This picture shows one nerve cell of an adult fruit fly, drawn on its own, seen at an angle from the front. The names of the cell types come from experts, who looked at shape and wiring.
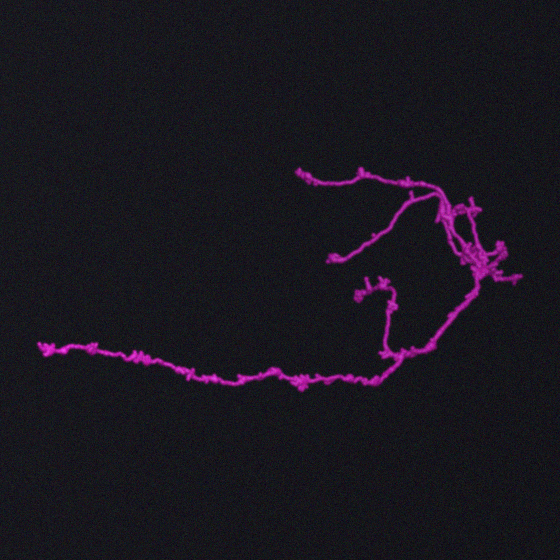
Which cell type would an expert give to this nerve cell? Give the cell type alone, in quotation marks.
"JO-ED1"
